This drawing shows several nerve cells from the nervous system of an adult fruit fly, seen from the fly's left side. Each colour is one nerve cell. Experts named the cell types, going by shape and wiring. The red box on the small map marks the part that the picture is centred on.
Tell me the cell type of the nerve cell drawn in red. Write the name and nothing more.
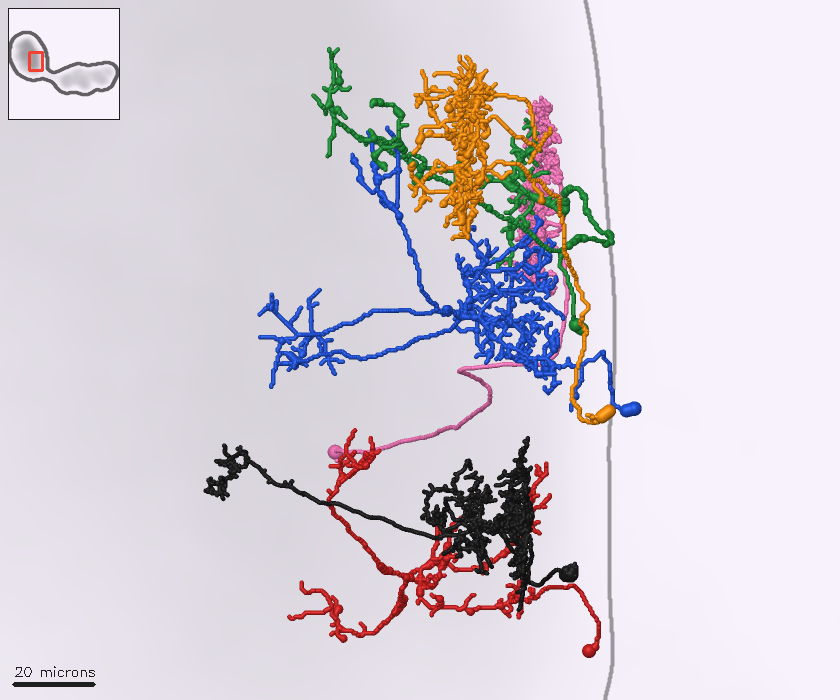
Y12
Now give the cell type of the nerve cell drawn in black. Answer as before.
Tlp12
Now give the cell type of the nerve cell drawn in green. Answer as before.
LLPC2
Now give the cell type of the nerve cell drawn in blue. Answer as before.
Y11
